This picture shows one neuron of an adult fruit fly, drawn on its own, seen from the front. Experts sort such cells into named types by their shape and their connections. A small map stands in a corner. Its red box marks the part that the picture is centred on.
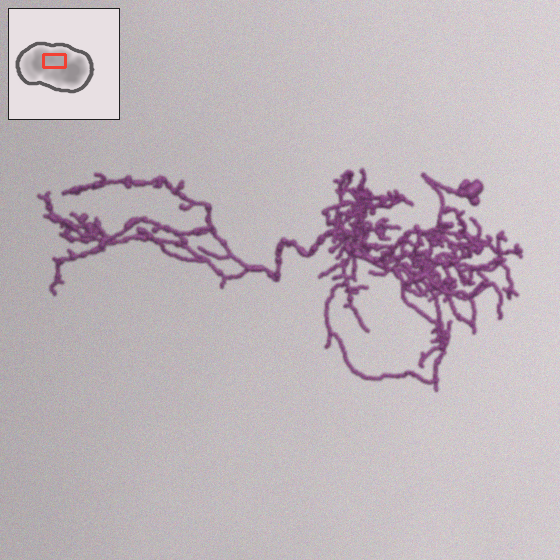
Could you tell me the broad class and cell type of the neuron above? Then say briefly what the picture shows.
This is a central-brain intrinsic neuron. It is of cell type PS317. Dozens of branch ends can be seen. As drawn here it is wider than it is tall.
